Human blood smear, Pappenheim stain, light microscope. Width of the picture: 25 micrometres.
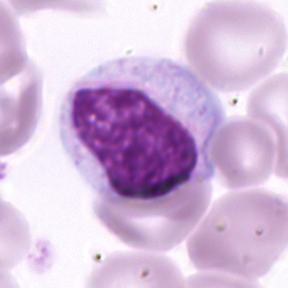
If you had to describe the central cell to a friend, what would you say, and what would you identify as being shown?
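Pale greyish-blue cytoplasm surrounds the nucleus, forming its broadest band on the upper right side. Fine, sparse pinkish-violet granules are scattered through it, and no vacuoles are present. The nucleus measures about 12 by 9 micrometres and takes up about 50% of the cell's area. Along the lower edge, a red cell lies beneath this cell and overlaps it. The cell is a metamyelocyte.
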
